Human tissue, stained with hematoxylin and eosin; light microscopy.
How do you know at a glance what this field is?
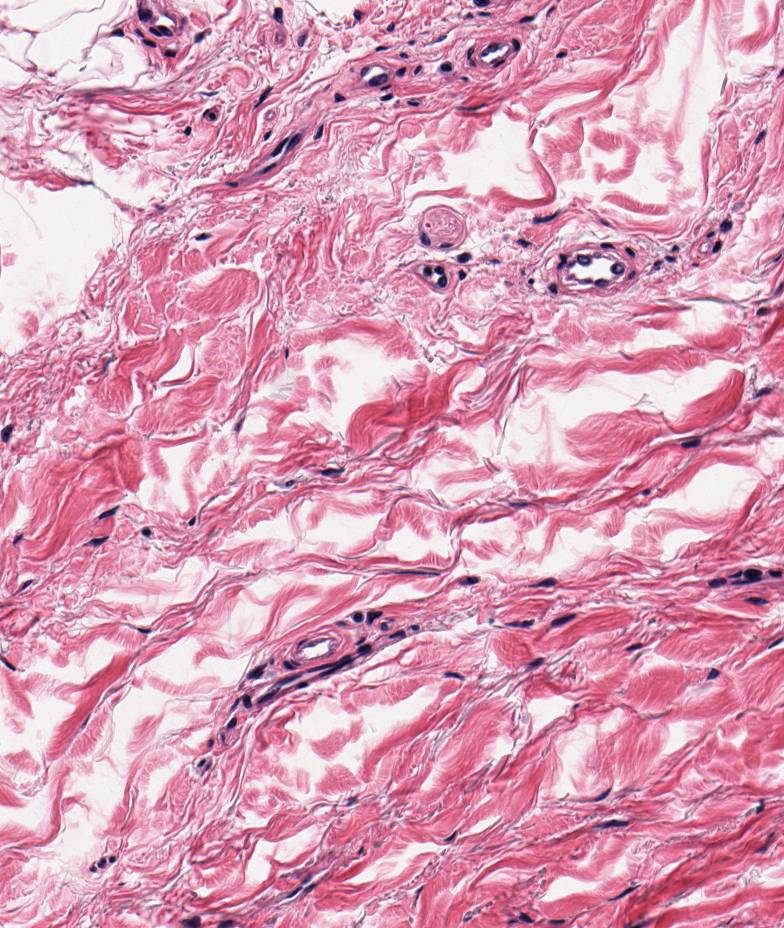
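Right, this is dermis: dense connective tissue collagen bundles throughout, and no epithelium anywhere.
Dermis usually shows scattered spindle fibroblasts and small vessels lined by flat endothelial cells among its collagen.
Here the fibroblast nuclei are sparse, small, dark and spindle-shaped, and the small vessels have narrow, empty lumina lined by dark endothelial nuclei. I see no fat cells anywhere.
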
